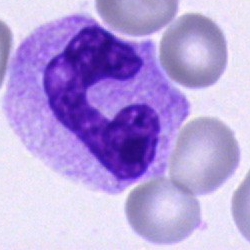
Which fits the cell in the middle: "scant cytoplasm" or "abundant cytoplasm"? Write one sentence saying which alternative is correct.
There is abundant cytoplasm around the nucleus of this cell.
